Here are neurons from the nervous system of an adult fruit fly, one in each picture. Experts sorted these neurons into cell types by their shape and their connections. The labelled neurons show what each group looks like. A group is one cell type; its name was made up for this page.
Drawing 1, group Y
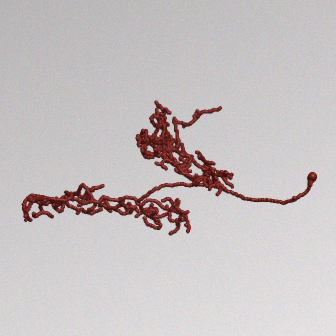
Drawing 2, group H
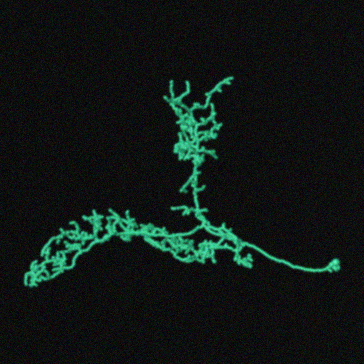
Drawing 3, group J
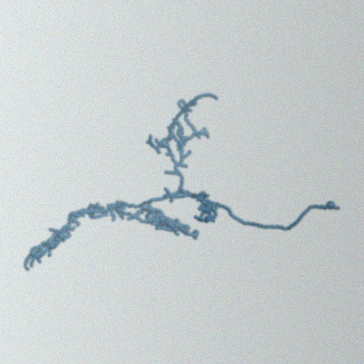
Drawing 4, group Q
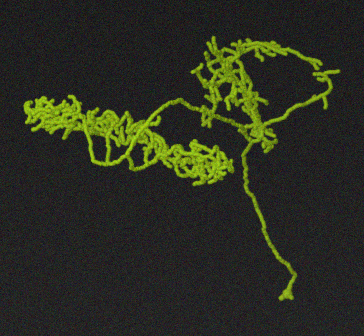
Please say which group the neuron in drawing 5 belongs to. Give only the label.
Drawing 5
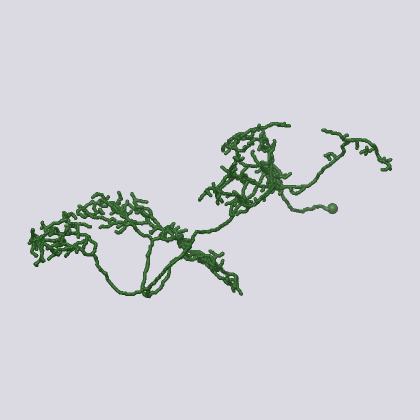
group Q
